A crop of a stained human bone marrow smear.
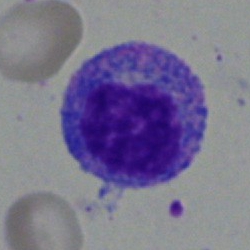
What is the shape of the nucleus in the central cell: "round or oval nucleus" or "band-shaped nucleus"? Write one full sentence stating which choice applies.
There is a compact round or oval nucleus in this cell.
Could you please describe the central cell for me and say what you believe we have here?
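The chromatin is dense and stains a dark purple. The cytoplasm is blue, with fine purplish granules scattered through it. Small fragments of blue material trail from the lower edge of the cell. This cell is a myelocyte.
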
